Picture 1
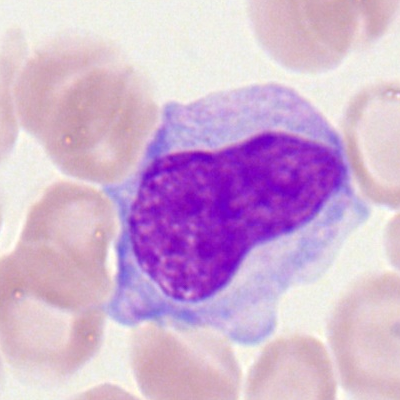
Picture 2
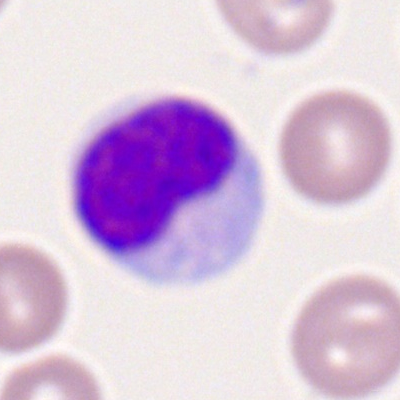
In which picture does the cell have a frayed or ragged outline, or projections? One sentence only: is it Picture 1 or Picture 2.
The rough outline belongs to the cell in picture 1.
